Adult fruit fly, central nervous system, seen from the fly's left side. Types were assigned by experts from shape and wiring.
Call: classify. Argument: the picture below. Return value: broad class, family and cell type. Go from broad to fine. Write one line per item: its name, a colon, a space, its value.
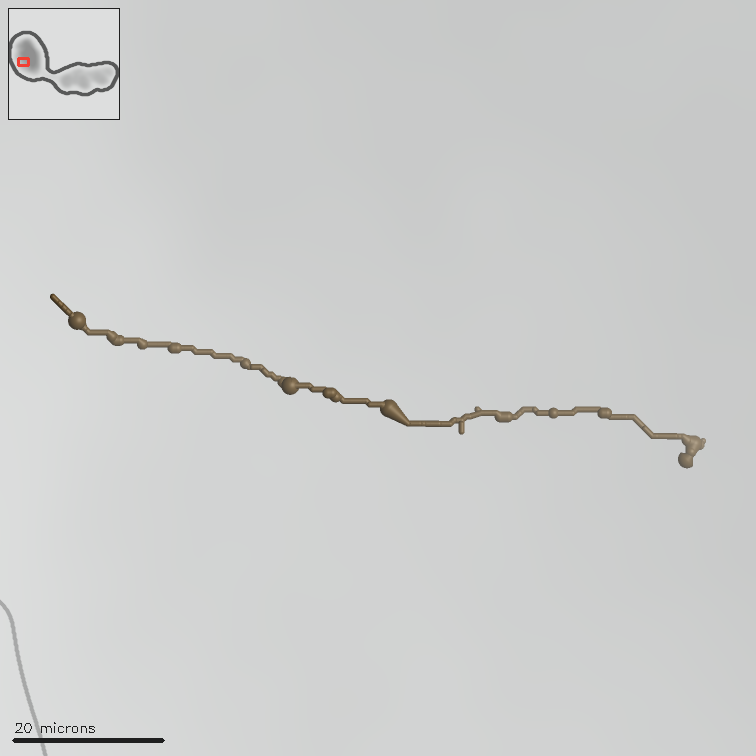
broad class: sensory neuron entering the brain
family: class mechanosensory
cell type: JO-B3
